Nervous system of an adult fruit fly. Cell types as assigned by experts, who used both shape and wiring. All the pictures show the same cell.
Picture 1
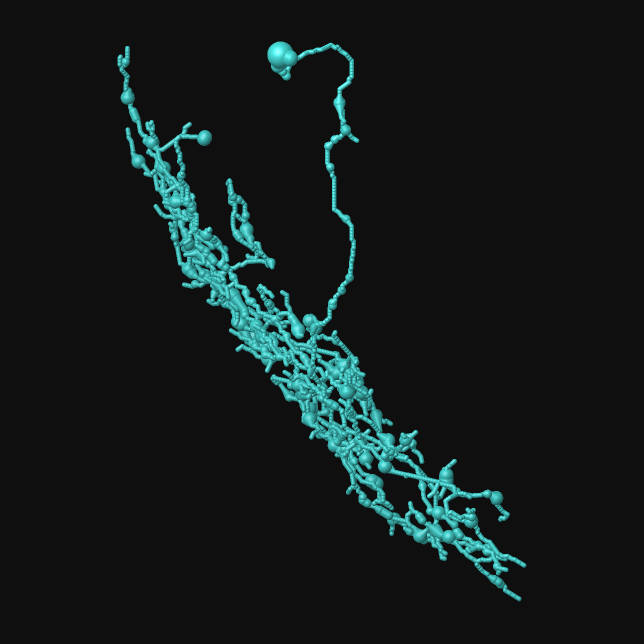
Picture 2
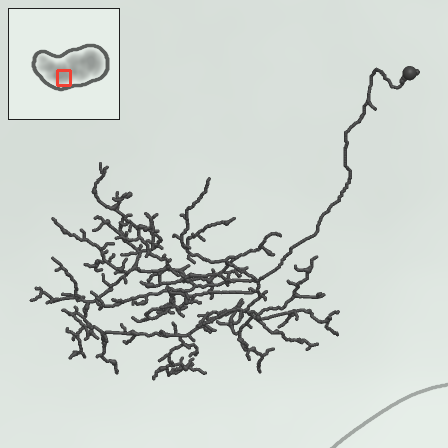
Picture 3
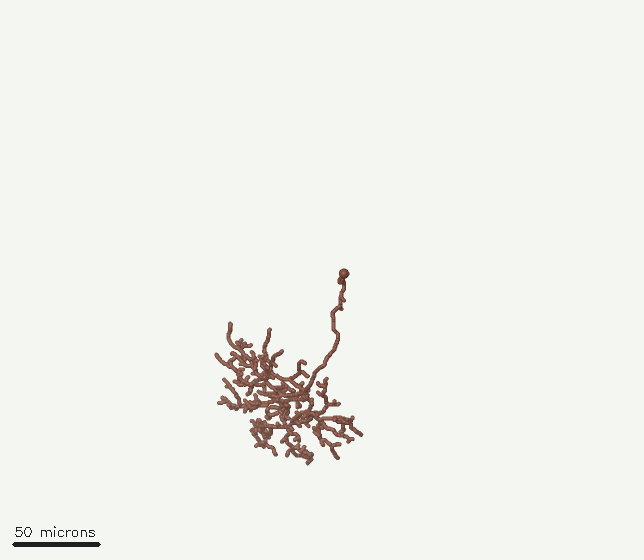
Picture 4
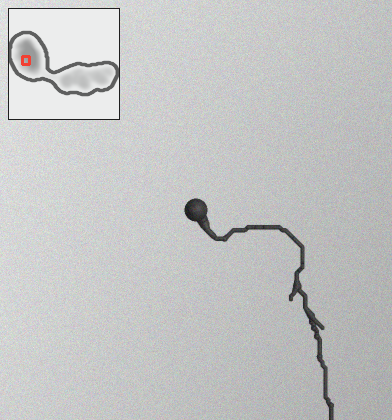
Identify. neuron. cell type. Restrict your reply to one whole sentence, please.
The neuron belongs to cell type Cm17.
